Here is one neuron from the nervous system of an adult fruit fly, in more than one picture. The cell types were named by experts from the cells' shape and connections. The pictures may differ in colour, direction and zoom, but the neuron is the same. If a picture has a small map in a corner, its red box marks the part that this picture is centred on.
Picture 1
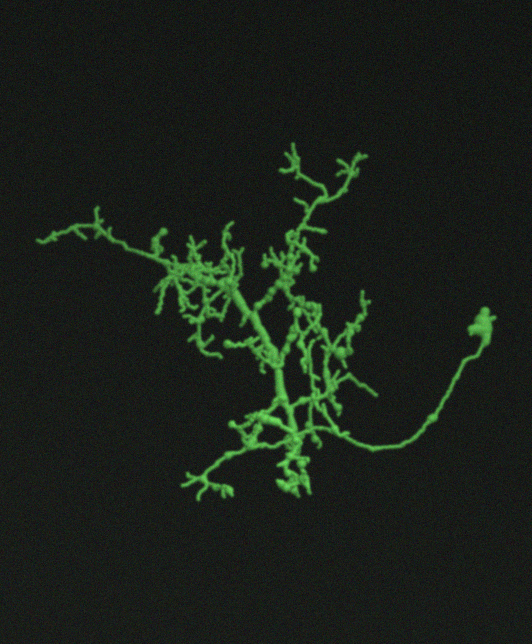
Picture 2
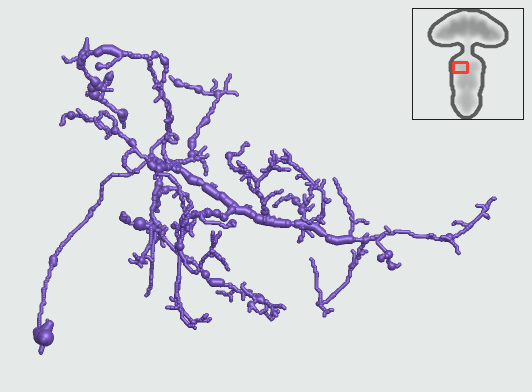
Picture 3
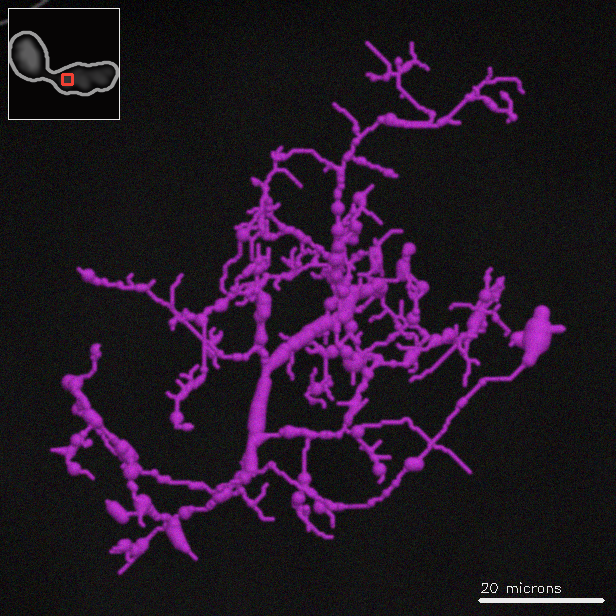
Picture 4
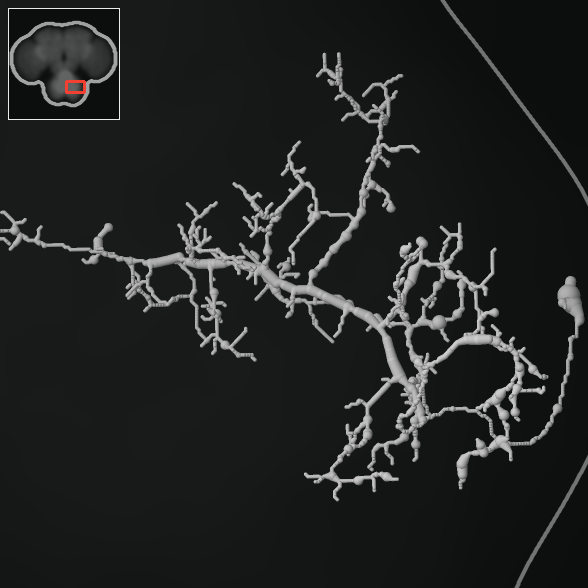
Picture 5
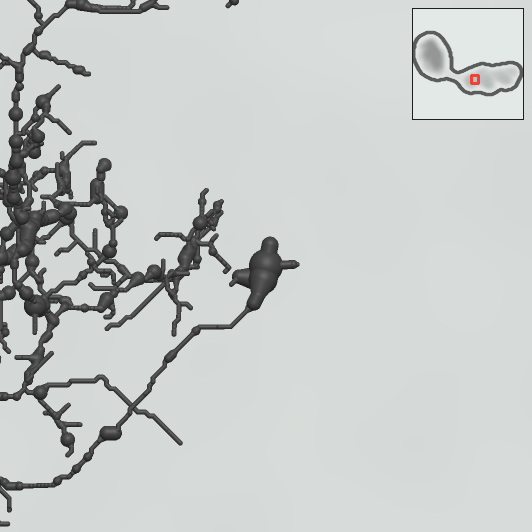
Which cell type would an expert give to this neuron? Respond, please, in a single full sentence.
The cell type to which this neuron belongs is IN20A.22A036.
